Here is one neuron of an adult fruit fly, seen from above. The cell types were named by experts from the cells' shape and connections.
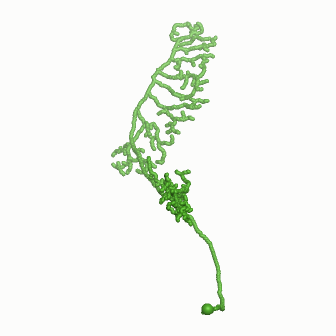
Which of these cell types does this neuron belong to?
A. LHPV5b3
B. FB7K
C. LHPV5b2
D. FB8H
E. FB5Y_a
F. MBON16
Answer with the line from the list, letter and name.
B. FB7K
